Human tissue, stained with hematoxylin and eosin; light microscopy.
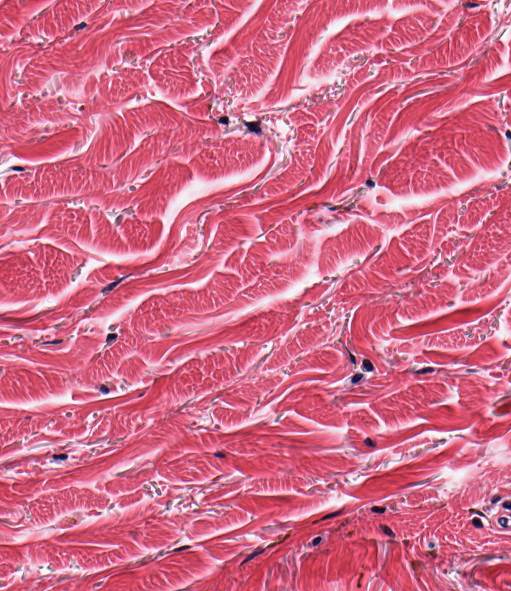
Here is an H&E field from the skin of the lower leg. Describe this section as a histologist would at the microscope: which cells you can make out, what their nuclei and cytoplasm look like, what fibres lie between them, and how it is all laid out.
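Wavy fibres appear to branch and rejoin, forming irregular, interlacing bundles. Fine streaking runs lengthwise within the pink fibres. Only a scant, delicate, pale, wispy connective tissue lies between them. No fat cells appear anywhere in the field.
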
